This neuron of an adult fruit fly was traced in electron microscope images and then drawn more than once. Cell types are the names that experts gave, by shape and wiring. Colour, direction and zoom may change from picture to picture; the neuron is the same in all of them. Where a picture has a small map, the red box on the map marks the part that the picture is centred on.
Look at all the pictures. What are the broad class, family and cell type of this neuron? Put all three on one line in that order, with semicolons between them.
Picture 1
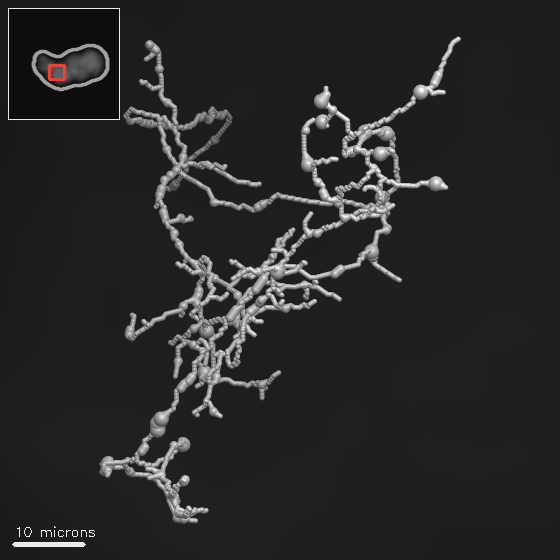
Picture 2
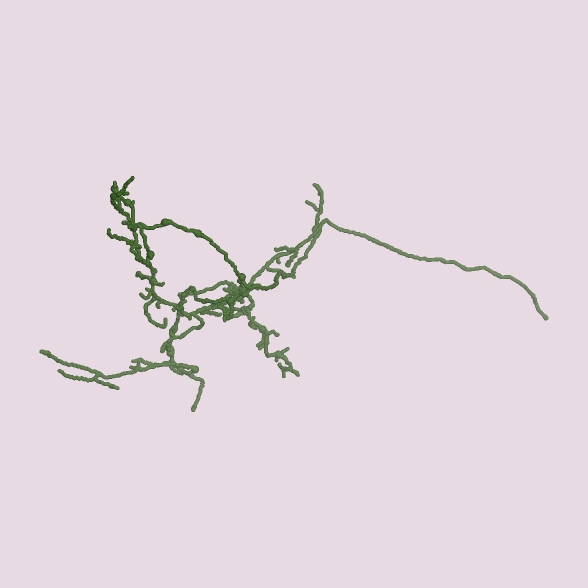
nerve-cord intrinsic neuron; hemilineage 20A.22A; IN20A.22A084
